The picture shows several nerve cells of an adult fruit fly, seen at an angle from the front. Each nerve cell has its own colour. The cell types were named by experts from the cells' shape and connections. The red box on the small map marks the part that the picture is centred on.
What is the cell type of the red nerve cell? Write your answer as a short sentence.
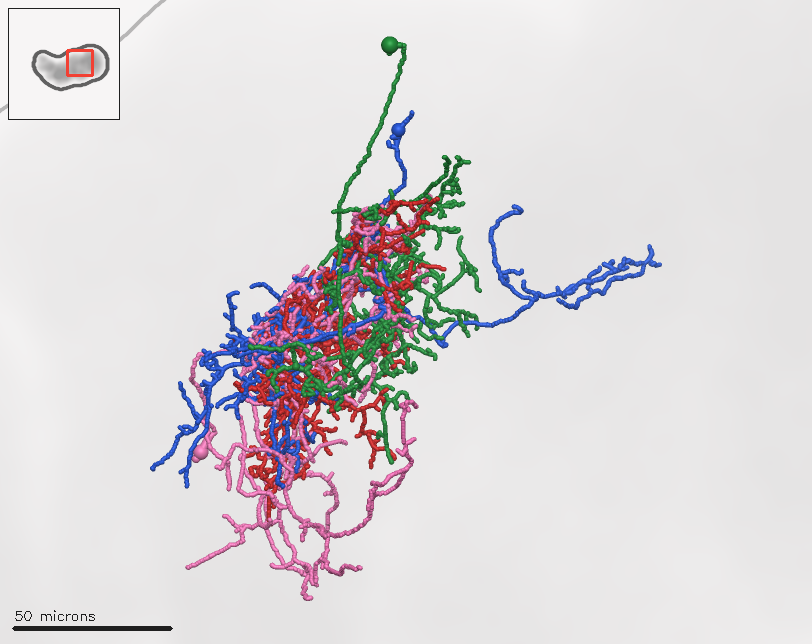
The cell type is PS310.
